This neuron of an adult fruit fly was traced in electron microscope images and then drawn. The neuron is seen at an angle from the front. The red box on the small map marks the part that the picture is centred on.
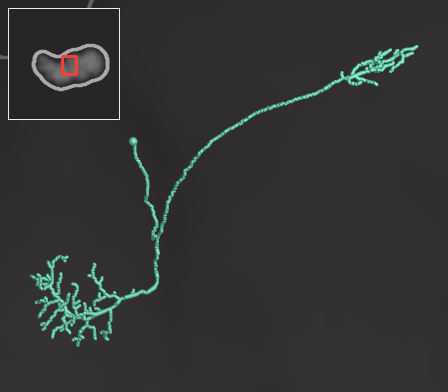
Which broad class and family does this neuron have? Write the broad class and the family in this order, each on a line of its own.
visual projection neuron
hemilineage VPNd2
